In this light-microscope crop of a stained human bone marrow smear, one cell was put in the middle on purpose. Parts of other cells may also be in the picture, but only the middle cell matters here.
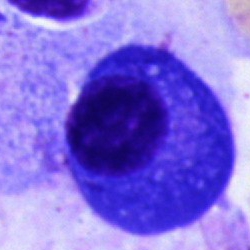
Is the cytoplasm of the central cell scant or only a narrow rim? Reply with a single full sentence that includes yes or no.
No, what surrounds the nucleus is a broad area of cytoplasm.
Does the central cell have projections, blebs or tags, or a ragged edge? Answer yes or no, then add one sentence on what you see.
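No. The cell has a smooth, round to slightly oval outline.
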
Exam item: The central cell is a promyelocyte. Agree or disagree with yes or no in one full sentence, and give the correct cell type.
No, the cell occupying the centre is a plasma cell, not a promyelocyte.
